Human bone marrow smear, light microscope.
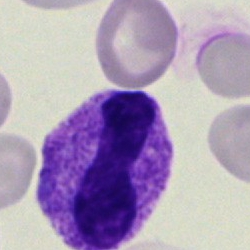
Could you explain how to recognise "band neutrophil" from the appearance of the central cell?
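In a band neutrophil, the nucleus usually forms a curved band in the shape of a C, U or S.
Look first at the nucleus here: it is an elongated band, and a band is what goes with the name. It runs lengthwise from the top of the cell to the bottom.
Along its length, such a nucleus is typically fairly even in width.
This one, though, narrows near its middle, and that is the feature that does not go with it. Now move out to the cytoplasm, which is abundant and purple and filled with fine purple granules.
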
